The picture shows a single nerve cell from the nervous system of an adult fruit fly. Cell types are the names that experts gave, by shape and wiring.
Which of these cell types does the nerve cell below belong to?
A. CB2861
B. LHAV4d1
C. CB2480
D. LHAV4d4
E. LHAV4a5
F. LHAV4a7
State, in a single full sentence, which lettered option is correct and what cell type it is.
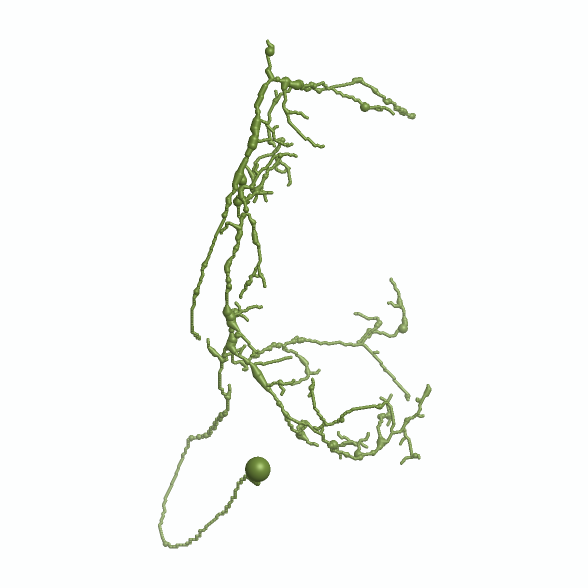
The nerve cell is typed LHAV4d4, per option D.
